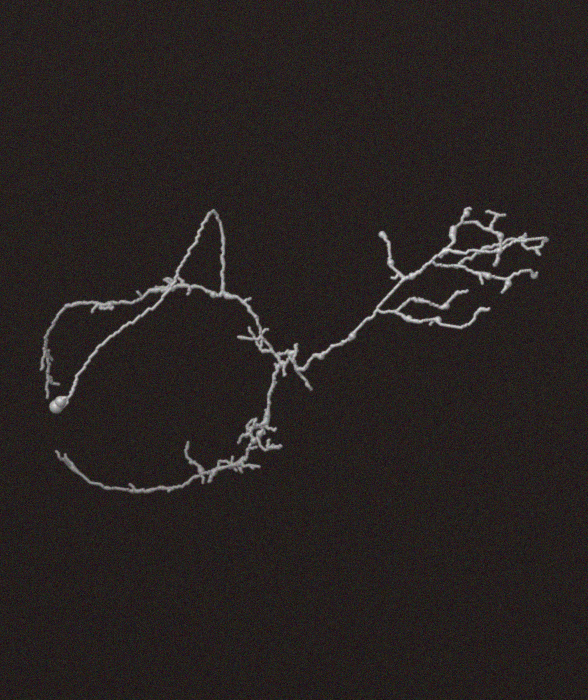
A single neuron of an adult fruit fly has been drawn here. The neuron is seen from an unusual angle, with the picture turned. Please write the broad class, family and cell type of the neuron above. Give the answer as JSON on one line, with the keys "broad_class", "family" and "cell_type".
{"broad_class": "central-brain intrinsic neuron", "family": "hemilineage LHp2", "cell_type": "LHPV6a9_b"}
